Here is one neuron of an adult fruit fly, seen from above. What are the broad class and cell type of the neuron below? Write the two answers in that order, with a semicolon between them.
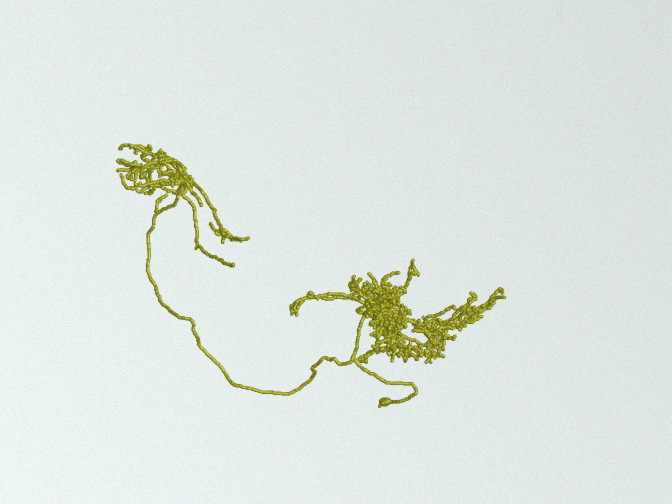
central-brain intrinsic neuron; IB065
